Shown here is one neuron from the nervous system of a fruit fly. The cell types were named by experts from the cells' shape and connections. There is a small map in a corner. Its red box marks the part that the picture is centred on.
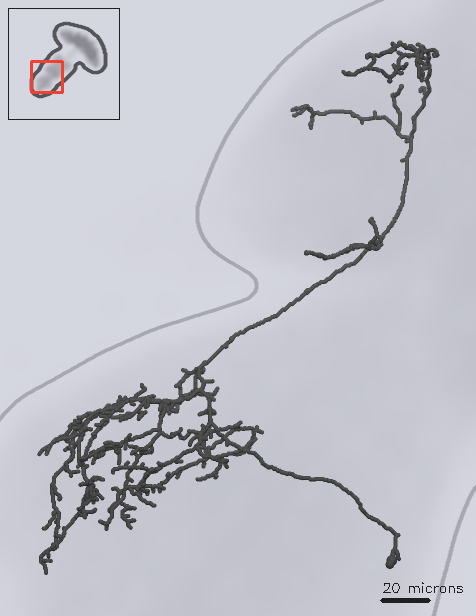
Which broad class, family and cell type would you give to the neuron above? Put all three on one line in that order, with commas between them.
nerve-cord intrinsic neuron, hemilineage 09B, IN09B038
